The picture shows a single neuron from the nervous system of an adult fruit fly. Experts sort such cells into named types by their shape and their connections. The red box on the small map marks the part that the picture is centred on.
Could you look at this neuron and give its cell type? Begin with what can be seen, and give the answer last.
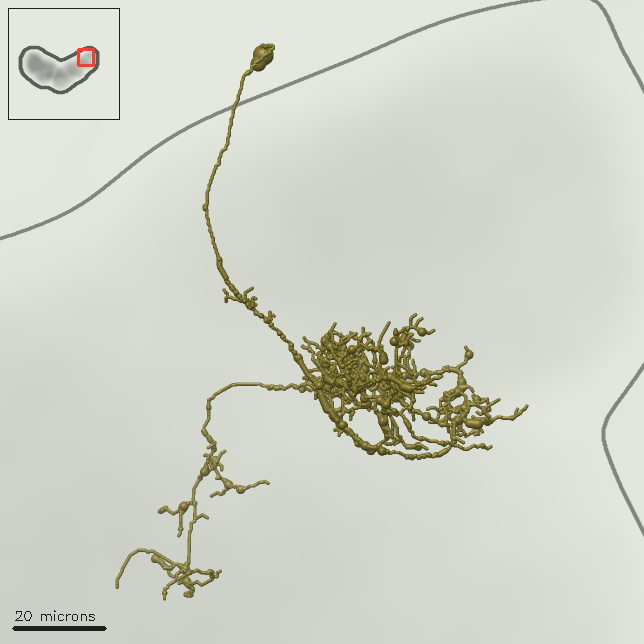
The cell body is at the top of the picture. By the scale bar it is about 120 microns tall in this view. The picture shows dozens of branch ends. This is a nerve-cord intrinsic neuron. It is of cell type IN01A059.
